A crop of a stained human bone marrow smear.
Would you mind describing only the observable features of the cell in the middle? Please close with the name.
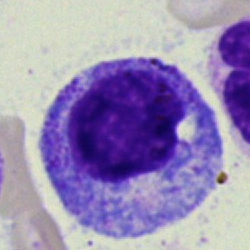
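Positioned toward the upper part of the cell, the nucleus leaves a wider band of cytoplasm below it. Its chromatin stains dark purple and appears dense. Fine purple granules are scattered through the cytoplasm. One clear unstained space lies against the right edge of the nucleus. Answer: myelocyte.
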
